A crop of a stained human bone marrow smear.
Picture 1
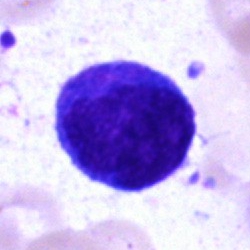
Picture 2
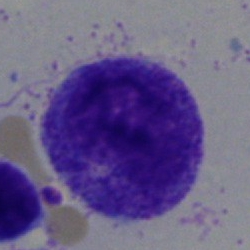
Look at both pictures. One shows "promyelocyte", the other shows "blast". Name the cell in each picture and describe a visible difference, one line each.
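In picture 1 we see a blast: No granules are visible in the cell.
In picture 2 we see a promyelocyte: The whole cell is densely packed with dark purple granules.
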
